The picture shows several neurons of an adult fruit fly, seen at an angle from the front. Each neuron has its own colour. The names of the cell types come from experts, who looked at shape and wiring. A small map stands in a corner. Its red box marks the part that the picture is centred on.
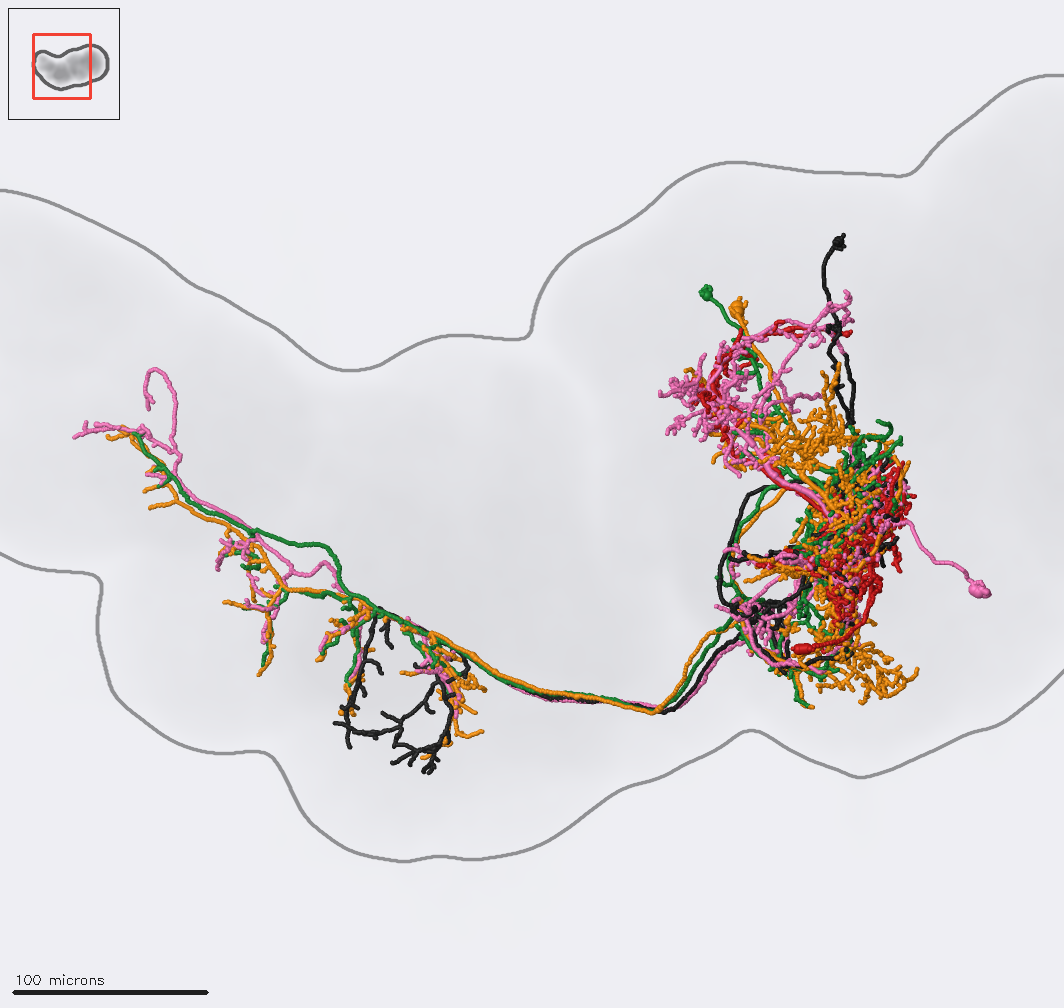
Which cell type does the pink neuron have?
DNbe007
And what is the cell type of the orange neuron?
DNpe002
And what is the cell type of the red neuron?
CB0629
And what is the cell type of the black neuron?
DNp56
